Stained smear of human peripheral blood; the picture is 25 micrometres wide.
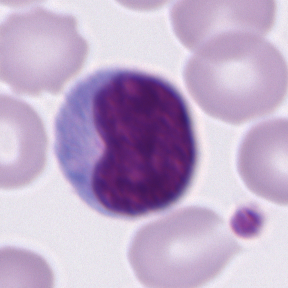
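Typical lymphocyte, the nucleated cell at the centre. The cell is about 13 micrometres across, and its nucleus, about 12 by 9 micrometres, fills about 70% of the cell's area and lies toward the right of the cell. The nucleus has a notch on its left side, and its chromatin is dense and clumped. Pale blue cytoplasm forms a crescent on the left side of the cell.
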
